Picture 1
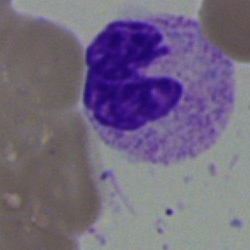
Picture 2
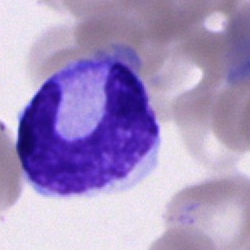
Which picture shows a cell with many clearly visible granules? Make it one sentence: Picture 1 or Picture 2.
A large number of visible granules is seen in the cytoplasm of the cell in picture 1.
